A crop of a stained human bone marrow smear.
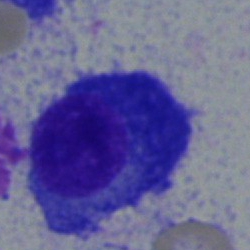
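Plasma cell, its nucleus set off-centre toward the left side. Abundant deep blue cytoplasm surrounds it, with a paler zone just below and to the right of the nucleus. The outline is irregular, with ragged, frayed margins.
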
